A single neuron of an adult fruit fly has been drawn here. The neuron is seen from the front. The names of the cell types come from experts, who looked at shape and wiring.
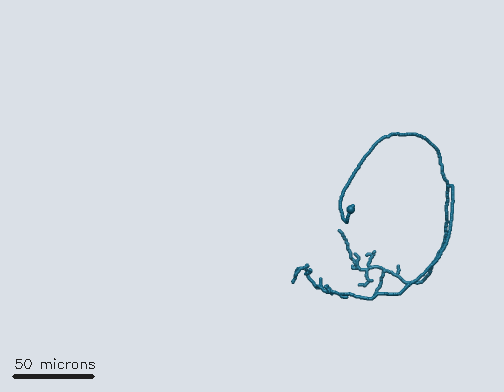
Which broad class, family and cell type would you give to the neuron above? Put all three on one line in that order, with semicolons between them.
nerve-cord intrinsic neuron; hemilineage 08A; IN08A041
